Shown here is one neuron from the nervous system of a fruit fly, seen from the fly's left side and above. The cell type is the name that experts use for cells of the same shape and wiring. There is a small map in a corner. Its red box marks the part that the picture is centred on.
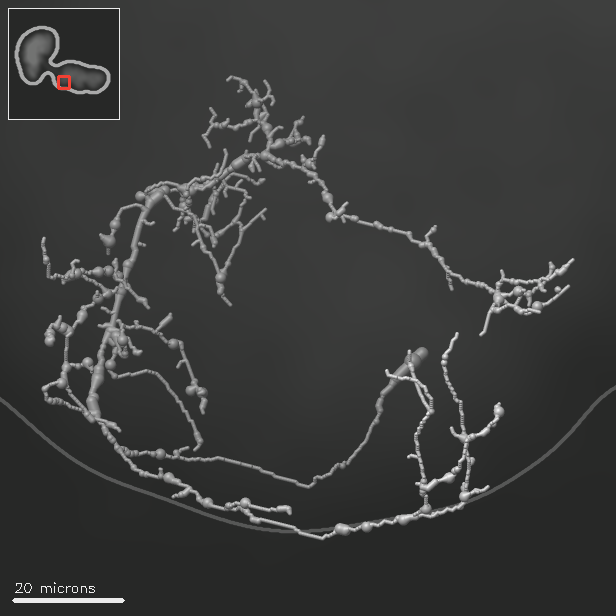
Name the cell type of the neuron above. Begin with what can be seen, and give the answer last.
It lies in the nerve cord. From left to right in the picture it spans about 100 microns. The picture shows dozens of branch ends. It is a nerve-cord intrinsic neuron. Its cell type is IN01B020.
